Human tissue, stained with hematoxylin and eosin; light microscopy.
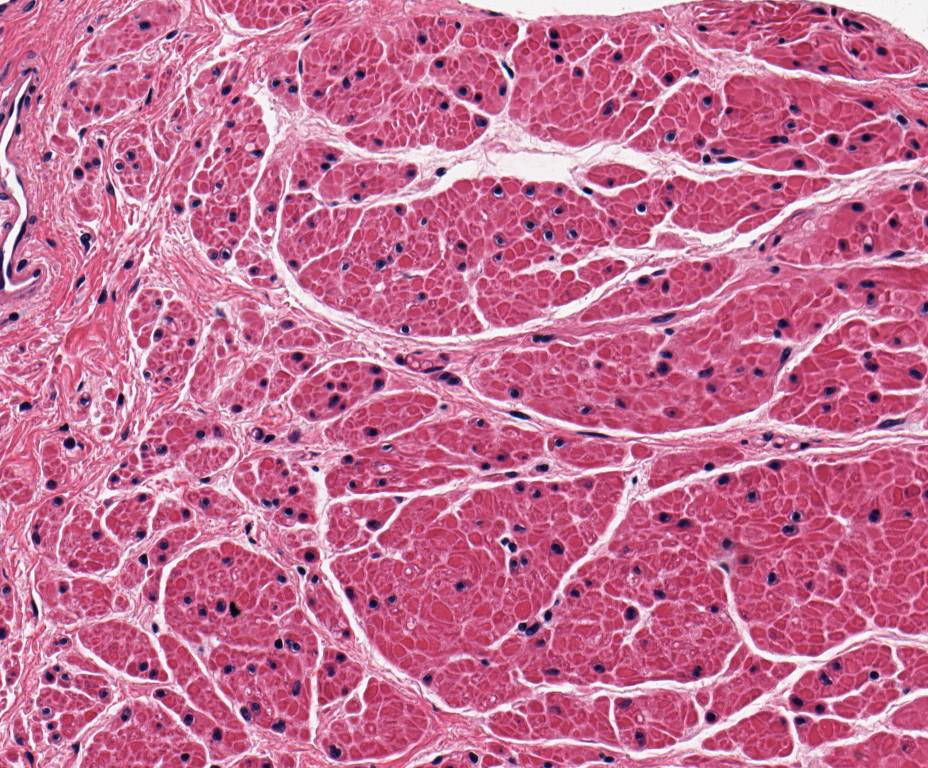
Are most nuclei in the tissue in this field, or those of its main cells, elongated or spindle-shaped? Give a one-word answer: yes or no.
No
